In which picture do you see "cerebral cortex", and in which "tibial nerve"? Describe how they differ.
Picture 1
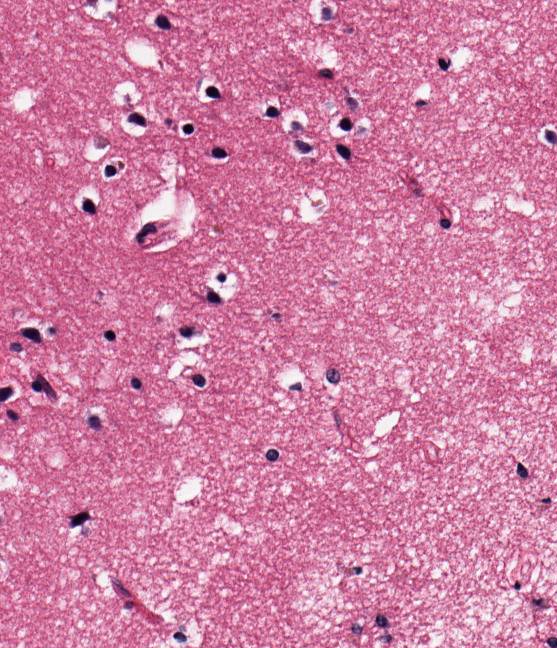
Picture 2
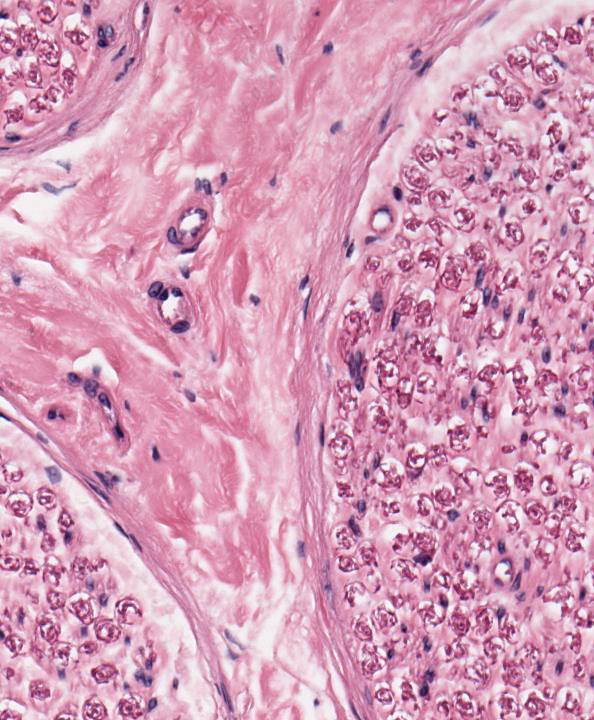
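Cerebral cortex appears in picture 1, tibial nerve in picture 2. The cerebral cortex is a finely granular, pale pink fibrillary matrix throughout, without epithelium, glands or organised units. Small, round, dark-staining nuclei with little visible cytoplasm are scattered through it, crowded upper left, sparser lower right. The tibial nerve shows a large rounded bundle filling the right half and parts of two others in the upper-left and lower-left corners. Each is packed with small round profiles cut across, a pink central dot in a pale ring. A thin layer of flattened cells, their elongated nuclei parallel to the border, edges each bundle.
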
